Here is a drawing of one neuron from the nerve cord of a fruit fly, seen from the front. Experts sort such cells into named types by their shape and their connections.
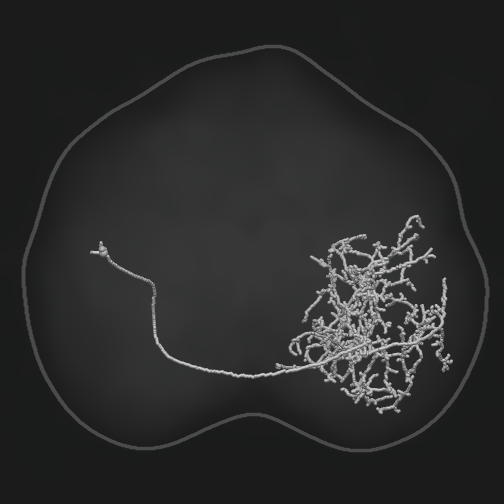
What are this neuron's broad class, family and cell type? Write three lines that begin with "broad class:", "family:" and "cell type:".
broad class: nerve-cord intrinsic neuron
family: hemilineage 01A
cell type: IN01A034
